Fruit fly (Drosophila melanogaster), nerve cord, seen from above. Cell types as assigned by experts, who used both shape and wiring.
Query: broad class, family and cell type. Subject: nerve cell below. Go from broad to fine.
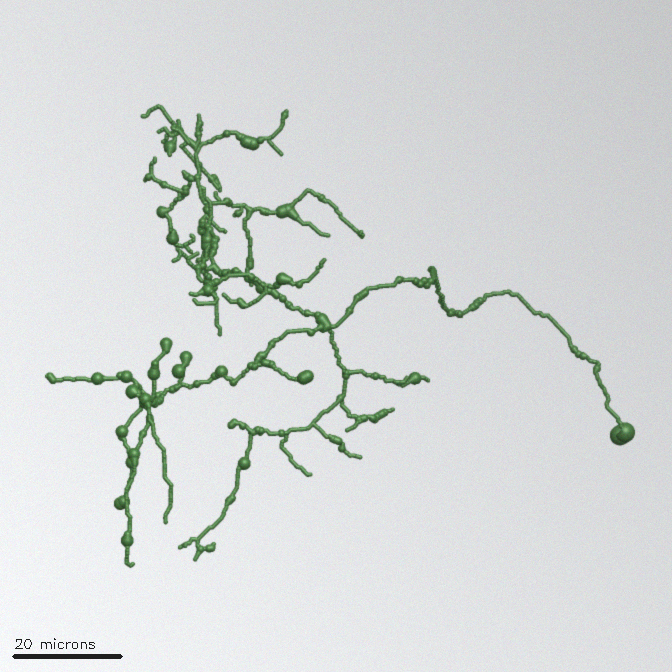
nerve-cord intrinsic neuron; hemilineage 03B; IN03B092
